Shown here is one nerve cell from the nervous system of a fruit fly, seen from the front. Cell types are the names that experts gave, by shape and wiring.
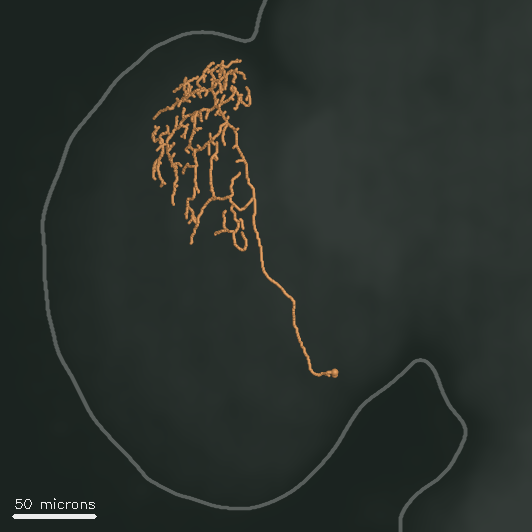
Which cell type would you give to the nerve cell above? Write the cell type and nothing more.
Cm11c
